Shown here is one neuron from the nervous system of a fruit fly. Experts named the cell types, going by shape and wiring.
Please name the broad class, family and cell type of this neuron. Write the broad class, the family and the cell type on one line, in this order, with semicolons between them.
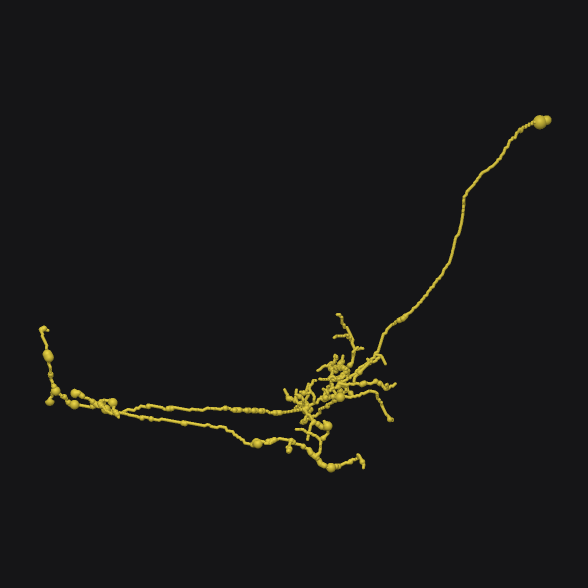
central-brain intrinsic neuron; class CX; FS1A_c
